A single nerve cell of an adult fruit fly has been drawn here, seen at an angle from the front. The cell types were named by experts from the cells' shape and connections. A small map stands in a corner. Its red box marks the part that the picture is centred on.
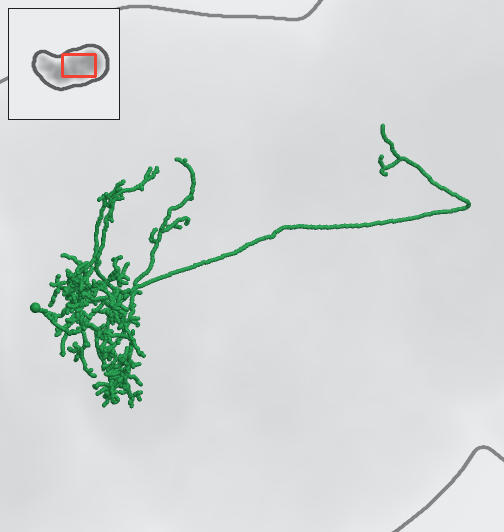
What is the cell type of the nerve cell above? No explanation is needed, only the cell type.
AVLP274_a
